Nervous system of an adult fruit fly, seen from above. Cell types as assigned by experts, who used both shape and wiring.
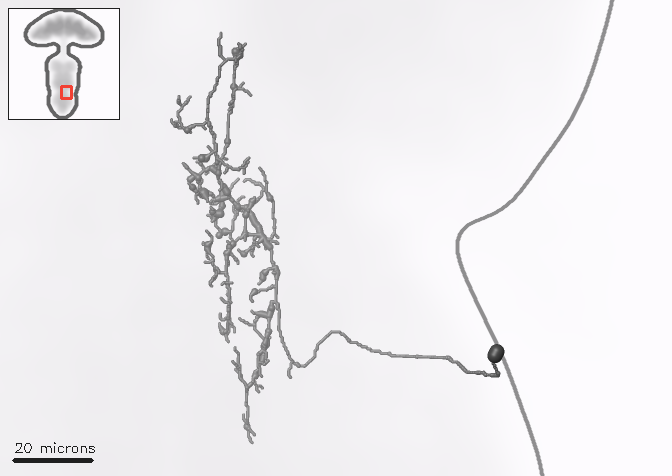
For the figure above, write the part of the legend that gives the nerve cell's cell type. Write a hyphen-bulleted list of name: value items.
- cell type: IN09A086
